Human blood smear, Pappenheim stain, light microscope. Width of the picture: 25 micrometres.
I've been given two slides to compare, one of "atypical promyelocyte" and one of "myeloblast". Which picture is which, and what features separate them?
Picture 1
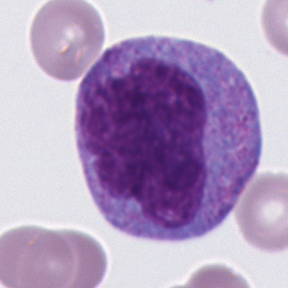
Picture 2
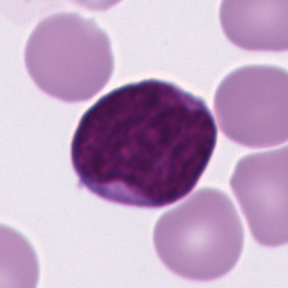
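Atypical promyelocyte in picture 1; myeloblast in picture 2. Size: atypical promyelocyte about 17 micrometres across, nucleus filling about 50% of the cell's area; myeloblast about 13 by 11 micrometres. Granules: fine reddish-purple granules scattered through the atypical promyelocyte's cytoplasm; none visible in the myeloblast.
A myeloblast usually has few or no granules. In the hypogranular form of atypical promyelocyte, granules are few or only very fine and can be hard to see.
Cytoplasm colour: greyish blue-violet in the atypical promyelocyte, with a paler zone just right of the nucleus; pale blue in the myeloblast. Vacuoles: none in either cell. Surroundings: atypical promyelocyte smooth and roundish, without surface projections, a red cell close against its upper left edge; red cells around the myeloblast without overlapping it.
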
